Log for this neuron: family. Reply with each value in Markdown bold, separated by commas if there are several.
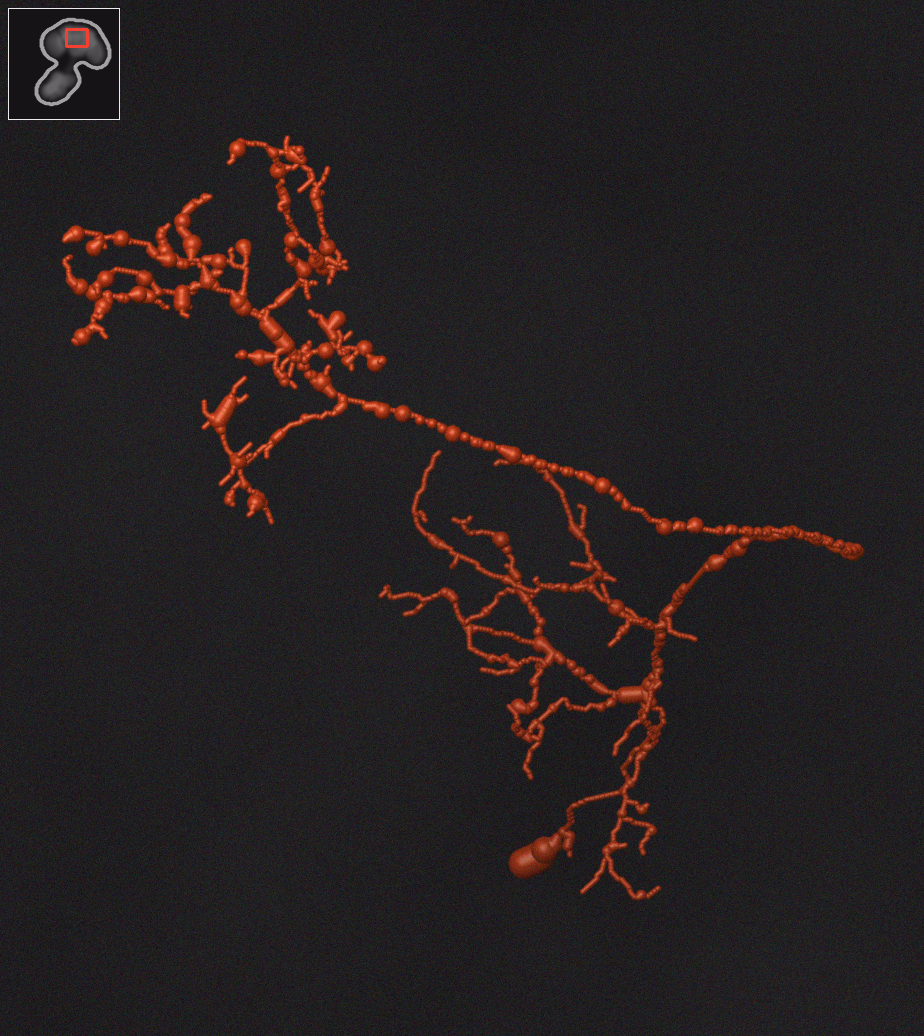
**hemilineage DM5_central**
